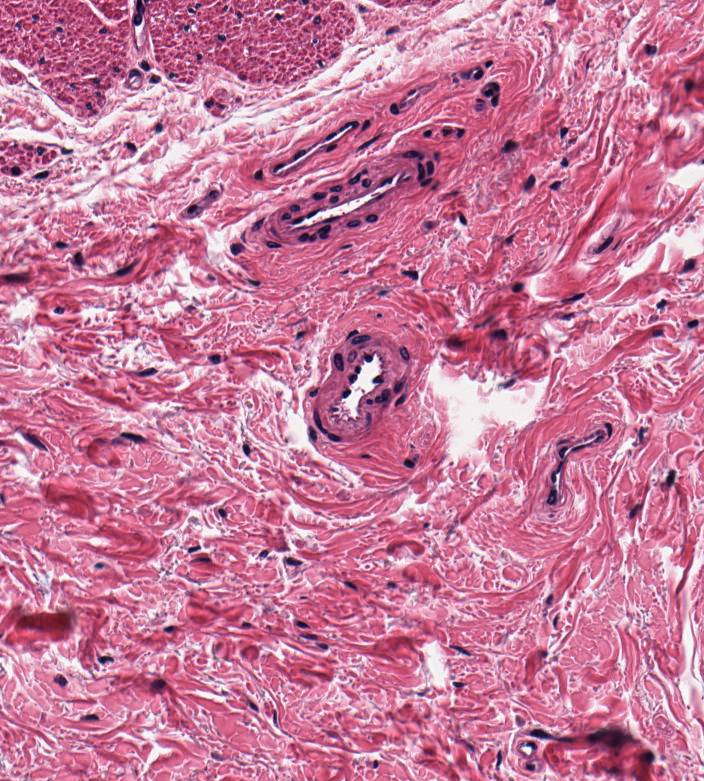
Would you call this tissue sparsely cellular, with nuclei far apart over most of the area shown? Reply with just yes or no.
Yes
